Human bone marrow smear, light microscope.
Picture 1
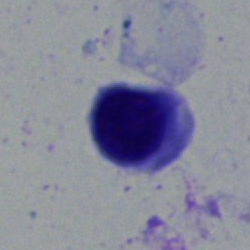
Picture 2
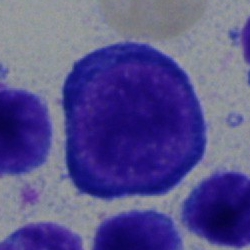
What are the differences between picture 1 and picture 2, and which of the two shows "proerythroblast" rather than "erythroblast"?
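Picture 1 is the erythroblast, picture 2 the proerythroblast. The chromatin is where they part most: dark, dense purple in picture 1, finely stippled with small pale flecks all through in picture 2.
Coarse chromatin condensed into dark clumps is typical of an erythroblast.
In picture 1 the nucleus sits off-centre toward the left, and a pale, smeared bluish structure lies against the top of the cell. Picture 2 has a thin rim of deep blue cytoplasm, and its surface shows no projections or blebs. The outline is round and smooth in picture 1, roughly round in picture 2. Neither shows any granules in the cytoplasm.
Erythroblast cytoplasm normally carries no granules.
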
